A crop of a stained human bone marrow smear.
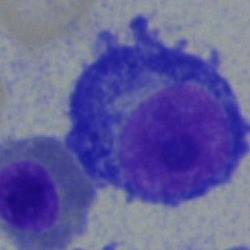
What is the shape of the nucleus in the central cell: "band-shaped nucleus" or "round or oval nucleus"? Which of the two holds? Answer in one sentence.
Its nucleus forms a single compact round or oval shape.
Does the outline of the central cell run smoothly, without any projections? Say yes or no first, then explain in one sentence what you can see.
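No. Small knob-like projections stand out mainly along the upper edge of the cell.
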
